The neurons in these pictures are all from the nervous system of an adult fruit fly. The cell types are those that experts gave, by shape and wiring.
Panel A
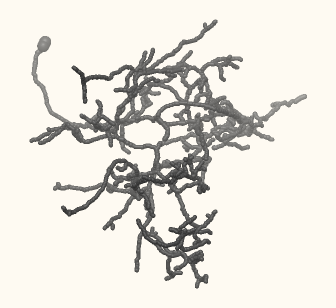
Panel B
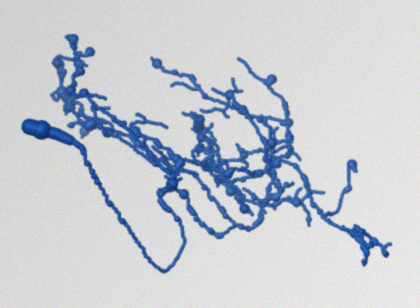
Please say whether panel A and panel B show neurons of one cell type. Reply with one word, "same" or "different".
different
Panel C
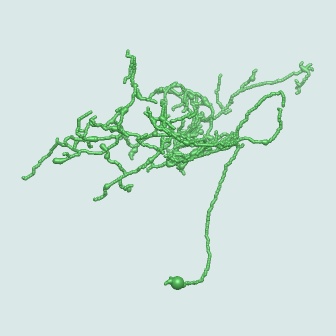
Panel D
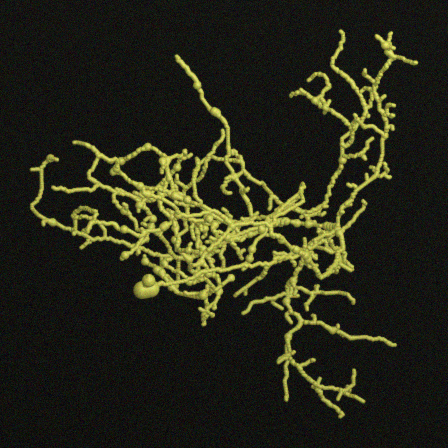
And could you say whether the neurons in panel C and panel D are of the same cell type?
different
